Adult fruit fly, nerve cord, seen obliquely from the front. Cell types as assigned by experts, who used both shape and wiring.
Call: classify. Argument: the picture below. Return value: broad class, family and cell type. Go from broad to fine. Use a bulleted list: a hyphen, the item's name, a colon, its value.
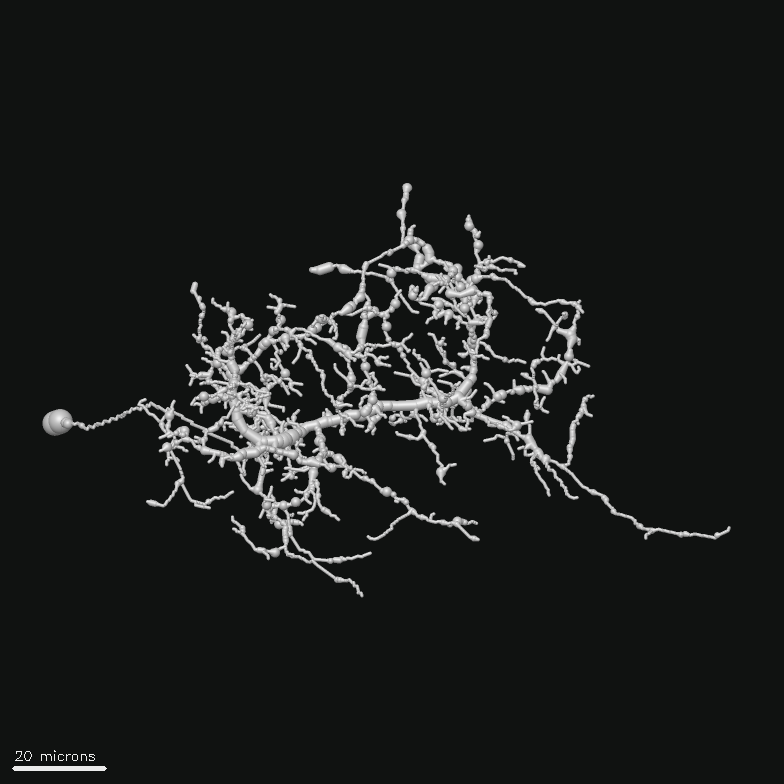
- broad class: nerve-cord intrinsic neuron
- family: hemilineage 06B
- cell type: IN06B049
